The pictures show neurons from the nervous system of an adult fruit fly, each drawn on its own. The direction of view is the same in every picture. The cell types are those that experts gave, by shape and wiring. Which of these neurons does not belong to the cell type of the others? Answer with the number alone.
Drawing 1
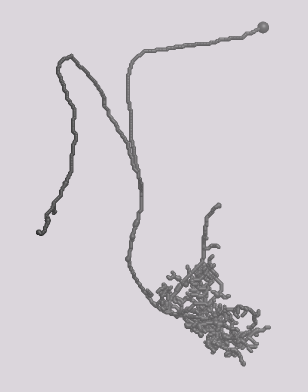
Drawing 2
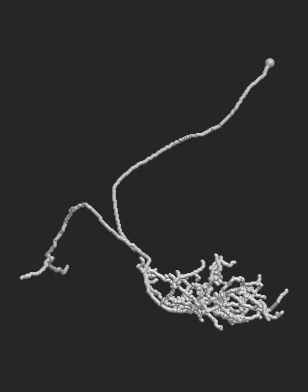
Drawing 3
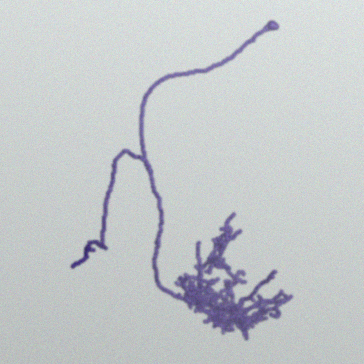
2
